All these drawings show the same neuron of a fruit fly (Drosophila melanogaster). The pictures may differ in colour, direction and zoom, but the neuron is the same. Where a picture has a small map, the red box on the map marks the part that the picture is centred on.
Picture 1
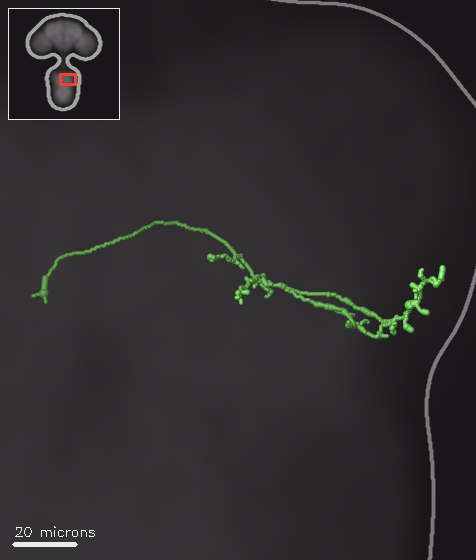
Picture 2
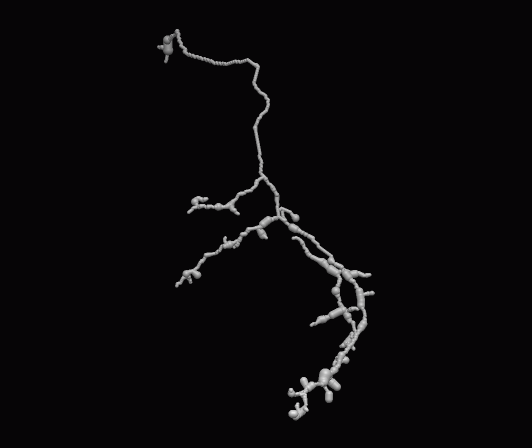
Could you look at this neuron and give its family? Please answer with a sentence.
The family is hemilineage 14A.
